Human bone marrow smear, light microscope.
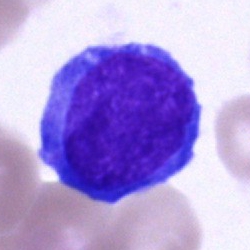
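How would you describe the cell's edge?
Roughly round, but slightly bumpy and uneven.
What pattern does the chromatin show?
Fine stippling, fairly even throughout the nucleus.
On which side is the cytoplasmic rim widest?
The left side of a narrow, deep blue rim.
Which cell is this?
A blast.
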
